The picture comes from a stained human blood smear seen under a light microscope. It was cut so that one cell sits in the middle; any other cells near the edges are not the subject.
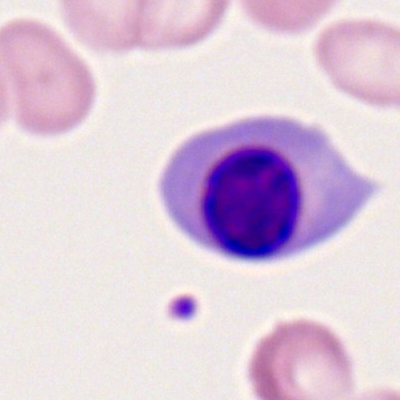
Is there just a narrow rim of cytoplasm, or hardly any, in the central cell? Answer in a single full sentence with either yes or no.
No, in this cell the cytoplasm is abundant.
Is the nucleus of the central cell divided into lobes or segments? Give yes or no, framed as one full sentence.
No, the nucleus of the cell is a single undivided, compact round, oval or kidney-shaped mass.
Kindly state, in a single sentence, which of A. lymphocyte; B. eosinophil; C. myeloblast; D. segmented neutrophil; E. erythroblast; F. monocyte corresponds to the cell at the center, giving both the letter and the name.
The centered cell is an erythroblast, which is why option E is right.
